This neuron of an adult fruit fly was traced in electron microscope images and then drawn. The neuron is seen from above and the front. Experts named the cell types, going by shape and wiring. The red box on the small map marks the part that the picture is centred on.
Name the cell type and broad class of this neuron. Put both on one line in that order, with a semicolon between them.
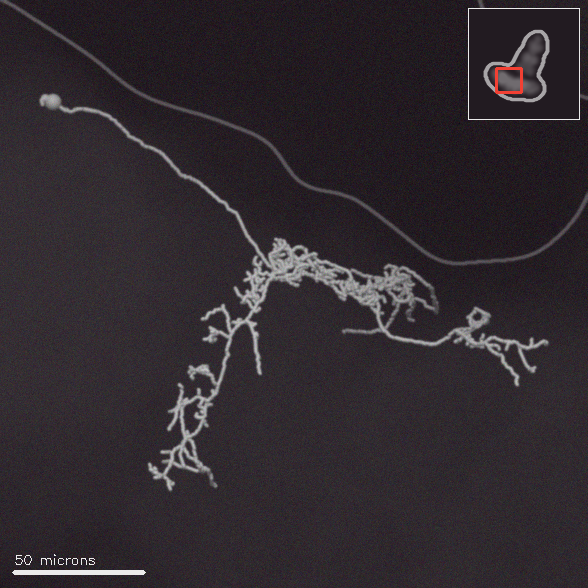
ATL011; central-brain intrinsic neuron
